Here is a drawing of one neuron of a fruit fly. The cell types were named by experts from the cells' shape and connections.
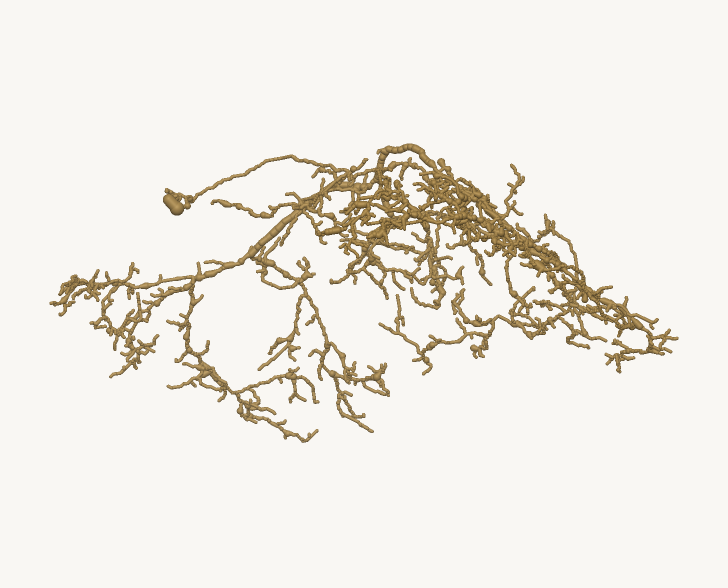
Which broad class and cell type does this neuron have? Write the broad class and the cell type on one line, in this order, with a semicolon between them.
central-brain intrinsic neuron; GNG029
